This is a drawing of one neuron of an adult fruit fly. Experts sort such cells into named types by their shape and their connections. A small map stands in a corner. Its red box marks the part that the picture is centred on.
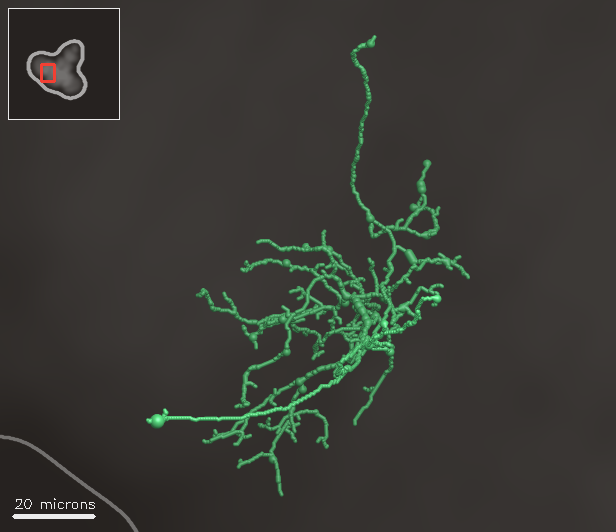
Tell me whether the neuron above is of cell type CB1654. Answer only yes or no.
no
